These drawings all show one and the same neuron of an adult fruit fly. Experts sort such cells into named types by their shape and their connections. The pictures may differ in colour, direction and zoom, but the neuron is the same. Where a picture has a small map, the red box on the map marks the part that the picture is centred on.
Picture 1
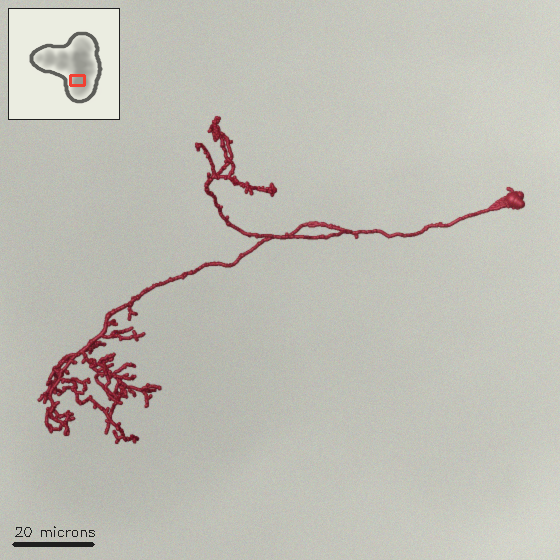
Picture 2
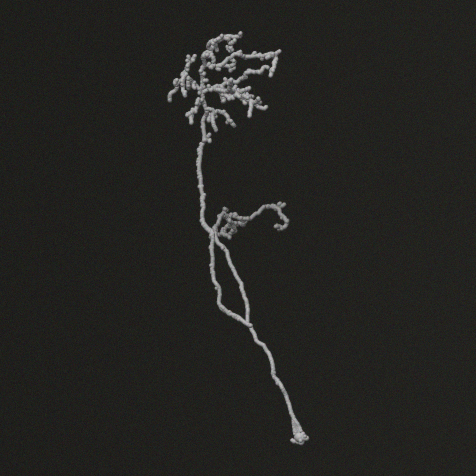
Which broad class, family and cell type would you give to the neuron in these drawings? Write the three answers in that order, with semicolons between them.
visual projection neuron; LC; LC13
